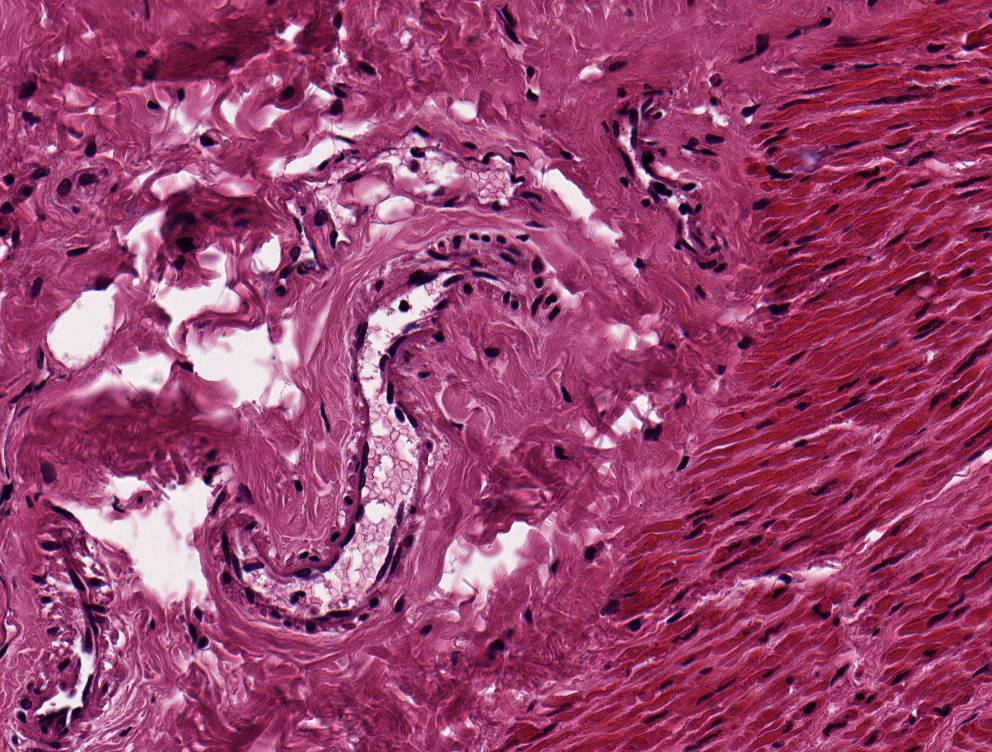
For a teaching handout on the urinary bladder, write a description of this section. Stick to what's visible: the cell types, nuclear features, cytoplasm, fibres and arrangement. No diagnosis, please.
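Looking to the right first, I see deeply red muscle fibres filling the right third of the field. They lie parallel to one another and carry elongated nuclei. Everything else is paler pink fibrous stroma. Right in the centre sits a thin-walled vessel whose lumen curves into an S-shape. Flattened endothelial nuclei line that lumen.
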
